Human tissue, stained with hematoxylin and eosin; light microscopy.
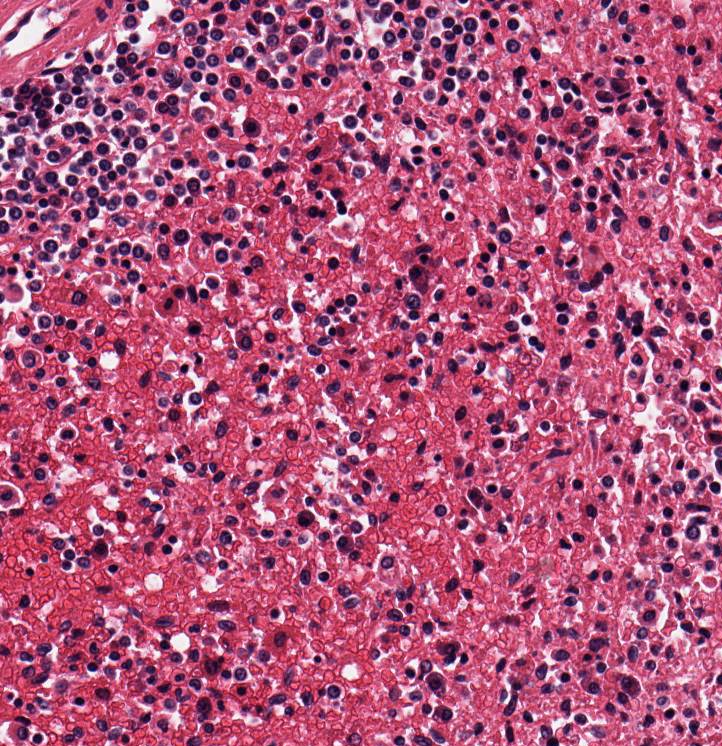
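Spleen. Nucleated cells densest upper left, where red cells are fewer. Most are small lymphocytes: round, dark, dense nuclei, thin cytoplasmic rim. Fewer larger cells scattered among them, with paler, more open nuclei and more abundant cytoplasm. Narrow band of pink fibrous tissue across top left corner.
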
